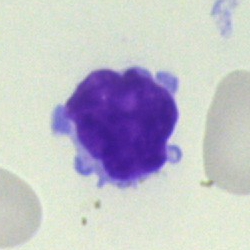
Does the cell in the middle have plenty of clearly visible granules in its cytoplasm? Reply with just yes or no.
No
